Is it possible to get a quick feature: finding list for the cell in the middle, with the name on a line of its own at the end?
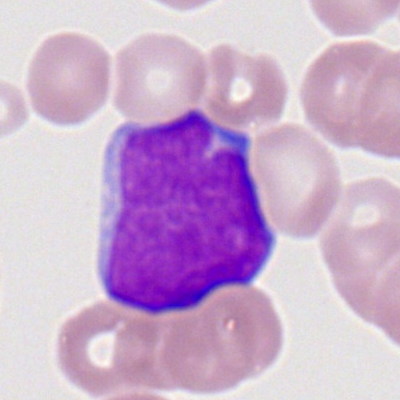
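Cytoplasm colour: pale blue.
Cytoplasm spread: widest strip along the left side of the cell.
Nucleus size: fills most of the cell.
Nucleus form: one single mass, not divided into lobes.
Name: myeloblast.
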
